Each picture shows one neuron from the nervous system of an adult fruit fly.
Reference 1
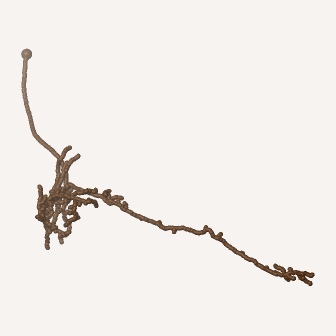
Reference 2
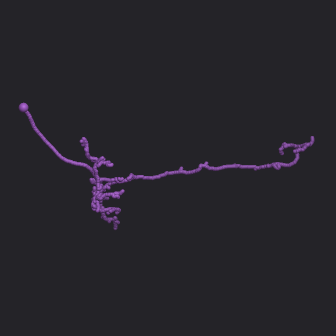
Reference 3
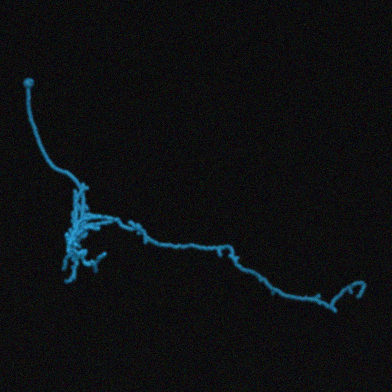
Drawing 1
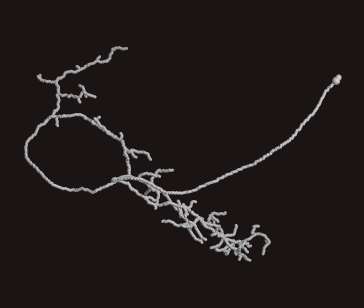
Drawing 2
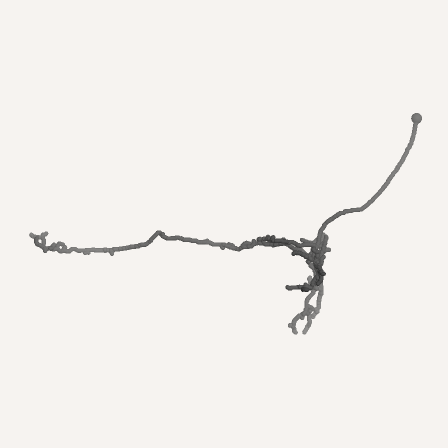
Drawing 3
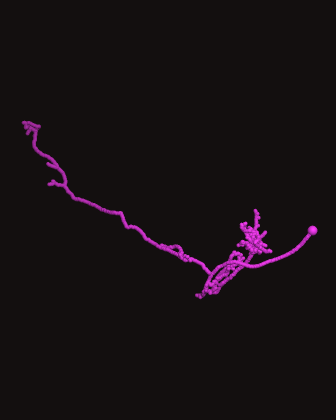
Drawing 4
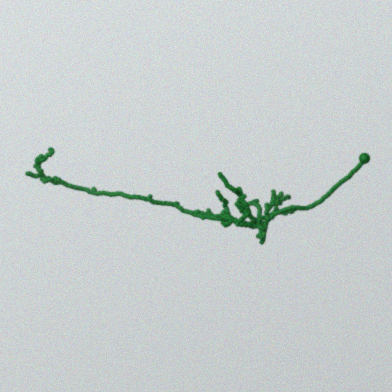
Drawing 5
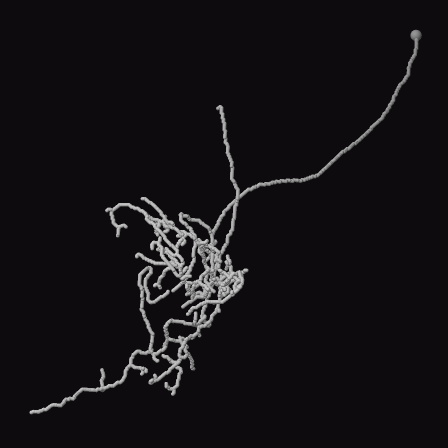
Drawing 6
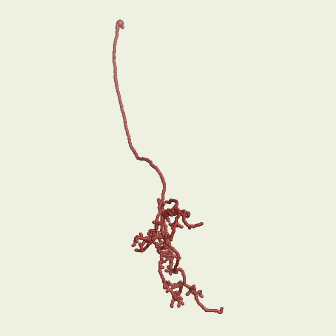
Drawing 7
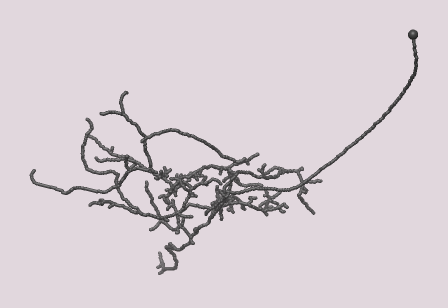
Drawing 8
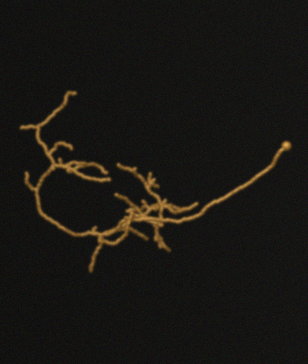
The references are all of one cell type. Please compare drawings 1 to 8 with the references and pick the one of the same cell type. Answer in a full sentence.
The neuron in drawing 2 is of the same cell type.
